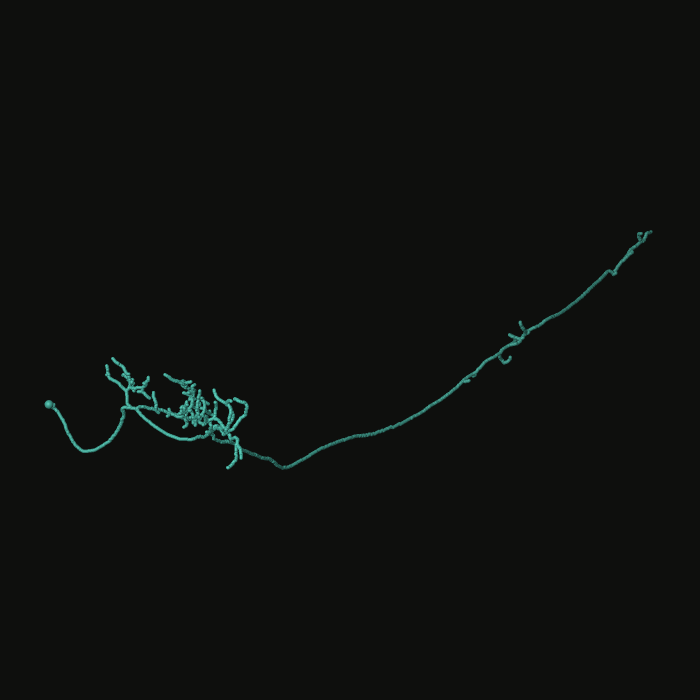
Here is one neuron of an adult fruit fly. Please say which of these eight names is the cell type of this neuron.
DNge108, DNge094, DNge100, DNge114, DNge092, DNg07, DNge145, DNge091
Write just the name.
DNge092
